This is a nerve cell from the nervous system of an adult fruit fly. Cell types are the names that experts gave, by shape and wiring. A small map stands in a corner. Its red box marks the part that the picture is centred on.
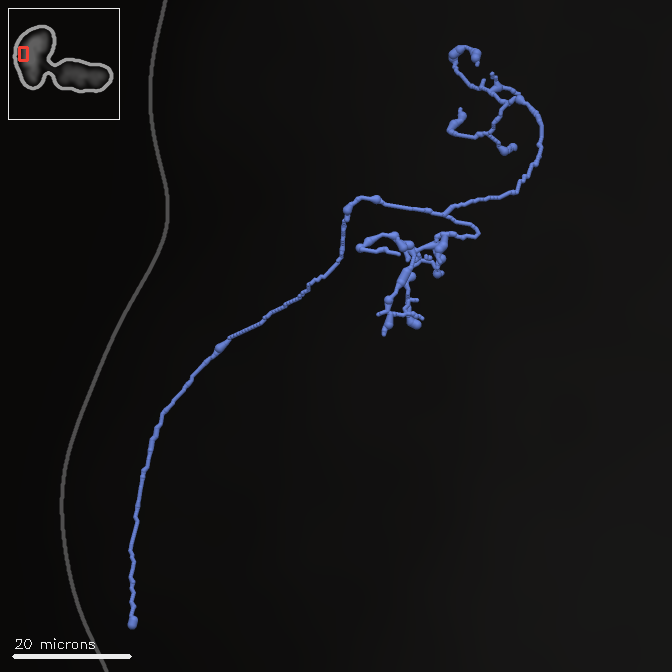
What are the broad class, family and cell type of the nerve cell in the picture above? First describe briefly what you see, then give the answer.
It lies in the brain. No cell body is drawn. By the scale bar it is about 100 microns tall in this view. This is a sensory neuron entering the brain. The name of its family is class olfactory. The cell type is ORN_DM1.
